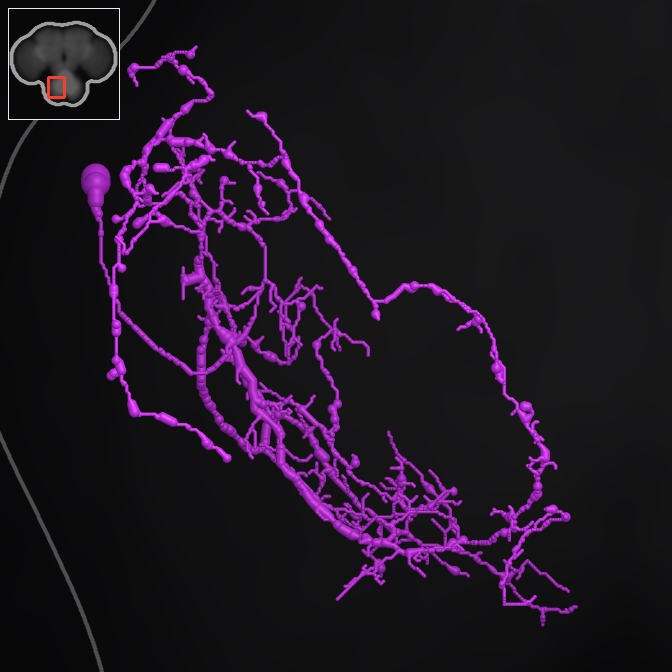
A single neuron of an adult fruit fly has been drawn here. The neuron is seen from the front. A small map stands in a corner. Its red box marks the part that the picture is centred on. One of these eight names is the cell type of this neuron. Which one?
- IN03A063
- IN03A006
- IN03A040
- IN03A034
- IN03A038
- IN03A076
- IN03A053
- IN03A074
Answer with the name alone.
IN03A034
